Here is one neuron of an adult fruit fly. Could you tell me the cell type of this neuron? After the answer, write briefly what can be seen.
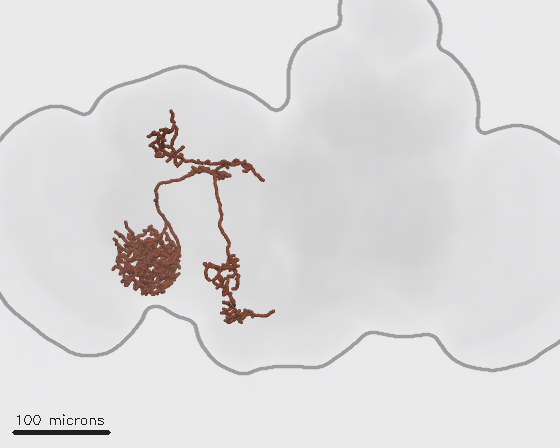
Its cell type is LoVP88. It is a visual projection neuron. By the scale bar it is about 200 microns tall in this view. In this view it is taller than it is wide.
